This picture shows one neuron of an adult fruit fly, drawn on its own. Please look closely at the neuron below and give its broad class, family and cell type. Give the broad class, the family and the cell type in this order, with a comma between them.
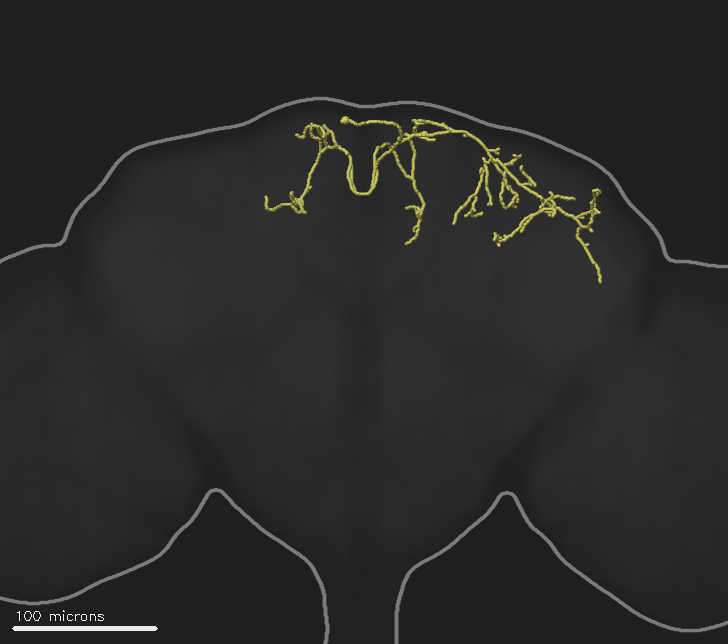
central-brain intrinsic neuron, hemilineage SMPad3, CRE037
